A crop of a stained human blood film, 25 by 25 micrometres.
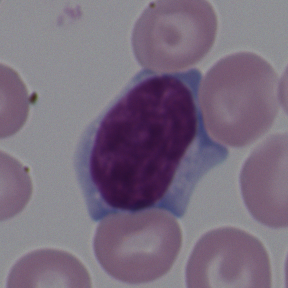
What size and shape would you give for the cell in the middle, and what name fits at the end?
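With several pointed corners, the cell outline is irregular and angular. The nucleus is oval, about 13 by 8 micrometres, with its long axis running from upper right to lower left. The pale blue rim of cytoplasm is wider on the right side of the nucleus than on the left. The cell is a typical lymphocyte.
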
